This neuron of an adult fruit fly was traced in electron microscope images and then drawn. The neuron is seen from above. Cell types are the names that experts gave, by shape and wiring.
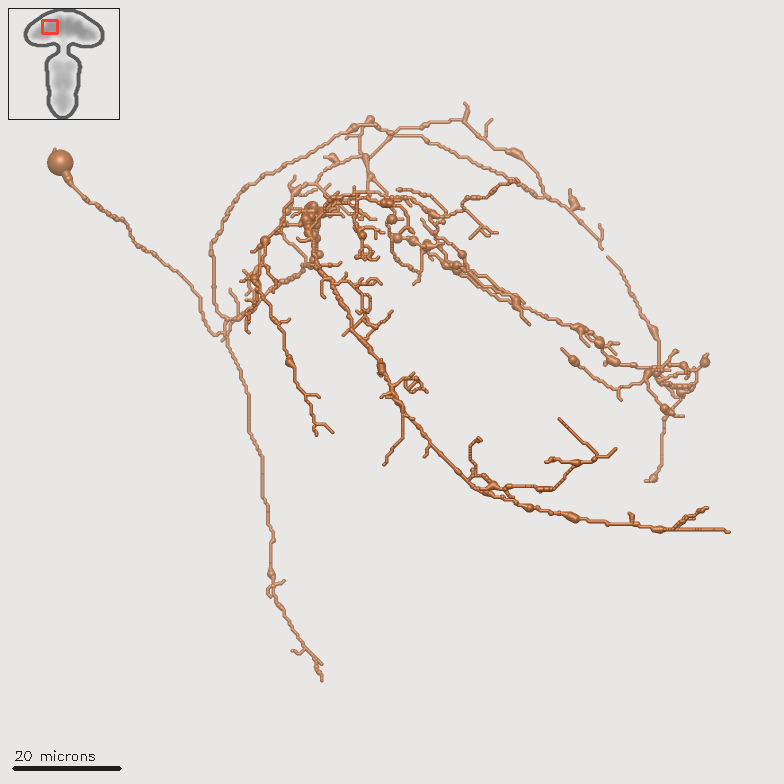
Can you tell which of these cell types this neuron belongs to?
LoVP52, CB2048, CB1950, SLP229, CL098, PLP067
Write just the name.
SLP229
